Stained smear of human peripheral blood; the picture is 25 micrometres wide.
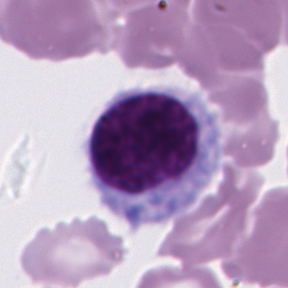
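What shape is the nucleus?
Round to slightly oval, with no indentation.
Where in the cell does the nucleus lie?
Off-centre, toward the upper left.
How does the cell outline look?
Slightly irregular, with small fringe-like bumps.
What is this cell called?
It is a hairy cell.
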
